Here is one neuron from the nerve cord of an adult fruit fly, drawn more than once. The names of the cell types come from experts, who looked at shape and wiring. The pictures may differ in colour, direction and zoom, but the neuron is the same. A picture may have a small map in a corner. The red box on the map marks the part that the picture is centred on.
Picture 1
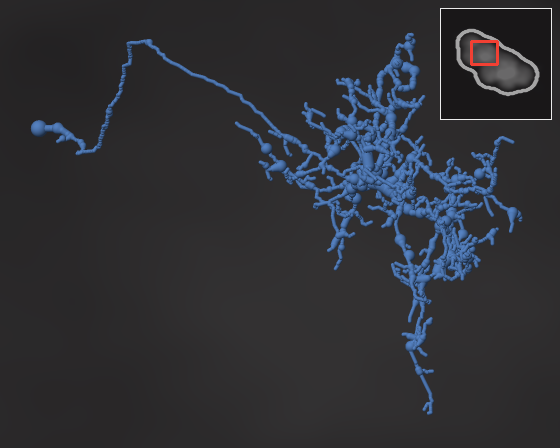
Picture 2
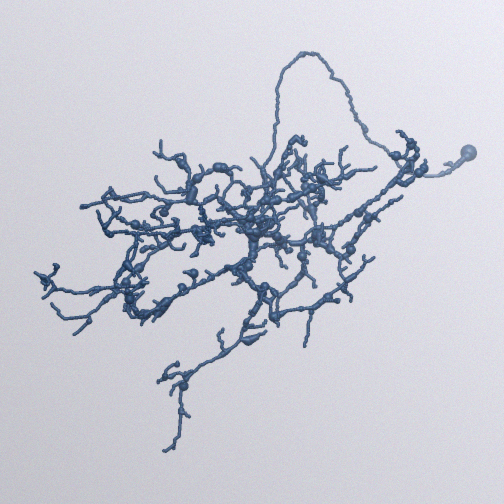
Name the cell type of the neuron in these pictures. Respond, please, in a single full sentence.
This neuron is classified under the cell type IN20A.22A044.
